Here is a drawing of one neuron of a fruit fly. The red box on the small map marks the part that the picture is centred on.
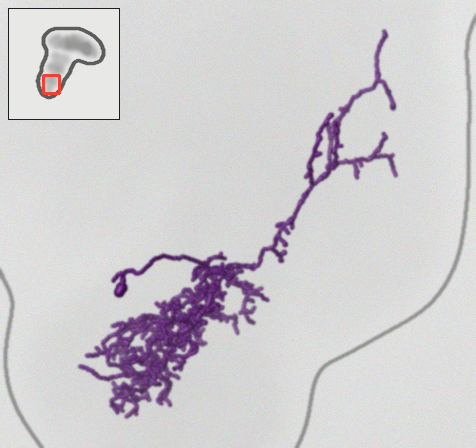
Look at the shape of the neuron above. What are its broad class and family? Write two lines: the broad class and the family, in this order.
nerve-cord intrinsic neuron
hemilineage 07B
